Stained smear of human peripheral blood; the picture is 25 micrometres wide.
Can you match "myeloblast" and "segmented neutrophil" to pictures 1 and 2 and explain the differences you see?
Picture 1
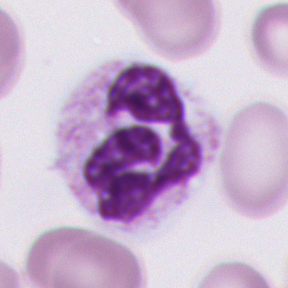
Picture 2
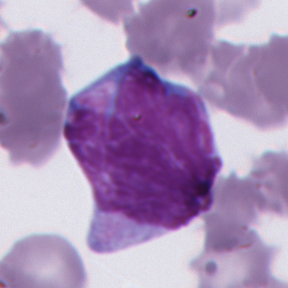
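The segmented neutrophil is in picture 1, and the myeloblast is in picture 2. Start with the shape: picture 1 has a roughly round outline, while picture 2 is angular, with several straight edges meeting at corners. The myeloblast's nucleus in picture 2 is a single unlobed mass, and its angular shape follows the cell outline. It's big, too: about 15 by 13 micrometres in a cell of about 18 by 15 micrometres, filling about 80% of the cell's area.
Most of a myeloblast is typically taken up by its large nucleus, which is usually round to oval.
In picture 1, a moderate amount of pale pinkish cytoplasm surrounds the nucleus.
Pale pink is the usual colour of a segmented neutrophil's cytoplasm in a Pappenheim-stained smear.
In picture 2, the cytoplasm is scant and pale grey-blue and shows mainly as a cap at the lower edge of the cell, with no granules visible. Neither cell has vacuoles in its cytoplasm. In picture 1, the chromatin is dense, dark purple and coarsely clumped, and no nucleoli can be seen.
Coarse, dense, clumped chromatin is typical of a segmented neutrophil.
The surroundings differ as well: in picture 1, the nearby red cells lie apart from the neutrophil without touching it, but in picture 2 they crowd close around the myeloblast, touching it at the top and on the right.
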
